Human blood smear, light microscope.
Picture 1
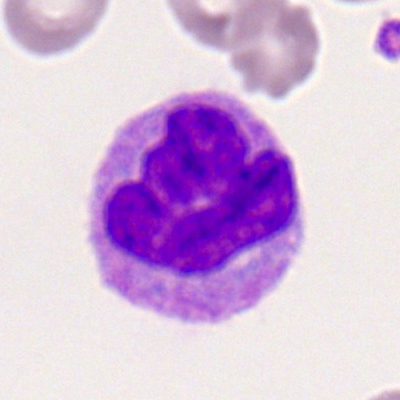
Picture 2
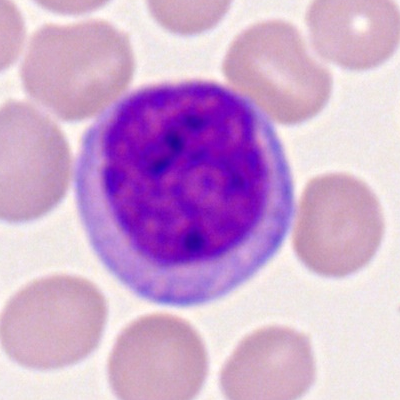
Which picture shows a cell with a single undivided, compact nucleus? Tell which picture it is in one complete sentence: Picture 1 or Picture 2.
There is a single compact round, oval or kidney-shaped nucleus in the cell of Picture 2.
